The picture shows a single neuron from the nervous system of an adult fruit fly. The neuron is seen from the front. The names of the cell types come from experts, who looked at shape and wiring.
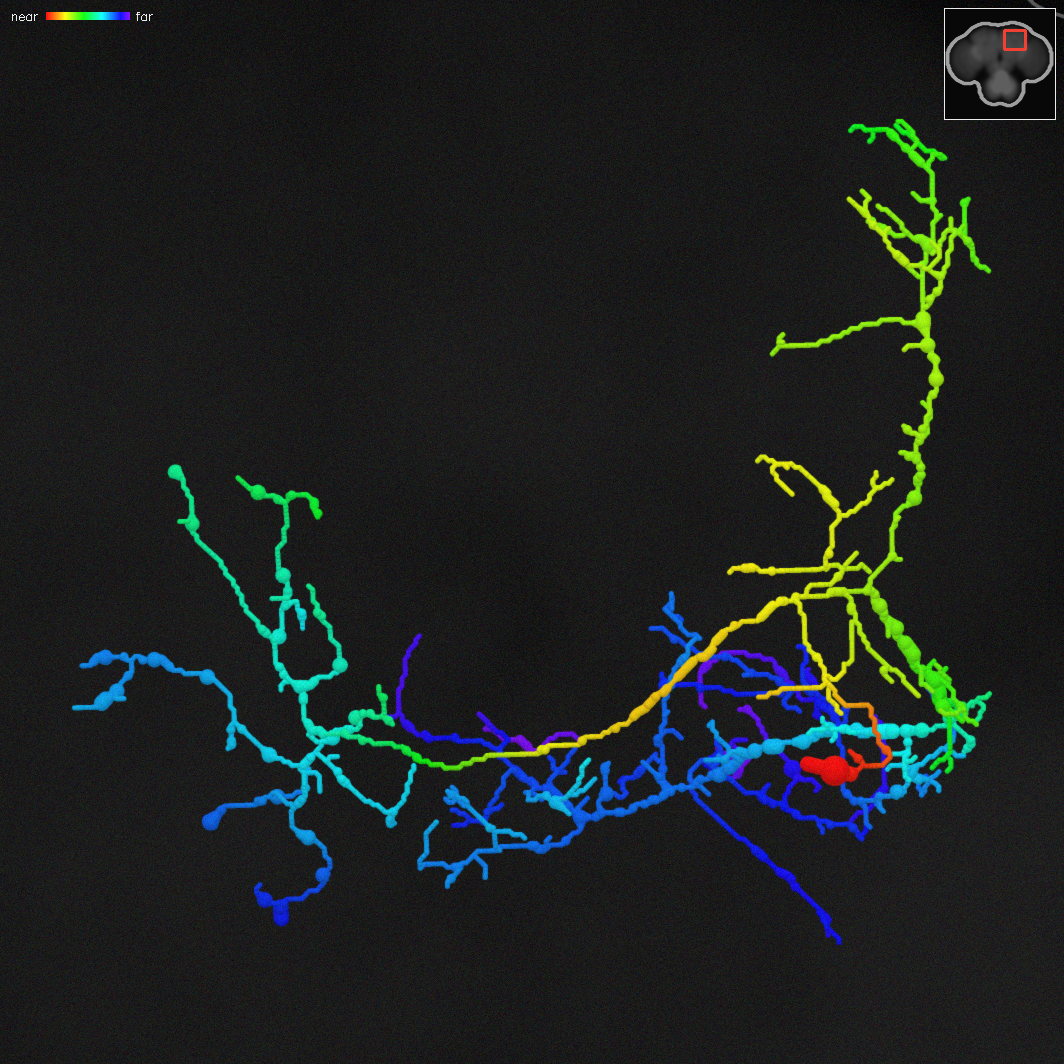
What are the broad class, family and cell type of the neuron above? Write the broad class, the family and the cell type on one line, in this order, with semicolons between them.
central-brain intrinsic neuron; hemilineage SLPa&l1_anterior; PLP055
